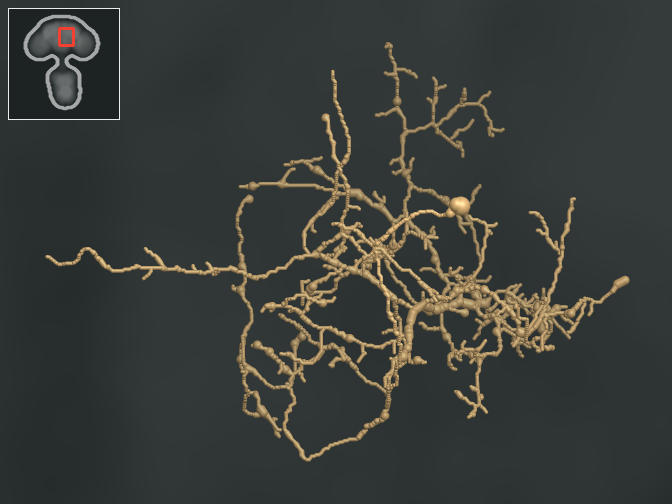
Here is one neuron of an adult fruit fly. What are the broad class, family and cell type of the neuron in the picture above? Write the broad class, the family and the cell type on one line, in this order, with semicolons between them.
central-brain intrinsic neuron; hemilineage PSp1; CB1958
